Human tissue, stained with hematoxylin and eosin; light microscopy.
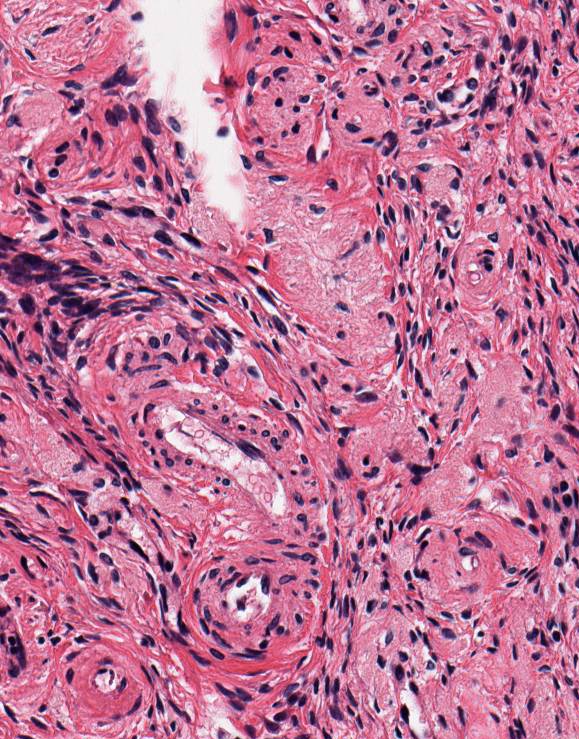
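Ovary. Rounded to oval nodules of pale pink fibrillary tissue scattered throughout, separated by bands of spindle cells. Spindle cell nuclei elongated, dark, often wavy. Nodules: sparse nuclei in finely fibrillary eosinophilic substance. Cluster of crowded dark nuclei at left edge, upper third.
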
